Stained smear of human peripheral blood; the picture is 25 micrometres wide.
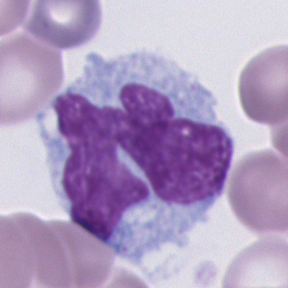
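Monocyte: the nucleated cell in the centre, about 17 micrometres across. Its nucleus is folded into two large lobes that join near the top, and the chromatin is fine and lacy, without coarse dark clumps. The cytoplasm is pale grey-blue and frothy, with many tiny clear spaces.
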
